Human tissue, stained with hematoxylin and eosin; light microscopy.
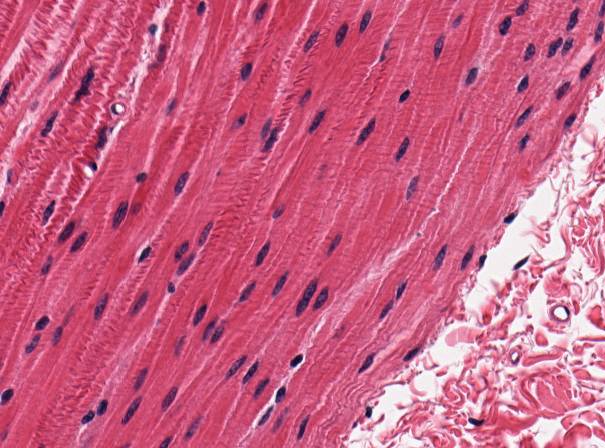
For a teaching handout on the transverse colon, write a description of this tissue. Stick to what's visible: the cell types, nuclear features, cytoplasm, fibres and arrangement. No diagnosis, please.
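Muscle band fills most of field; loose tissue in lower right corner only. Fibres parallel, running diagonally lower left to upper right. Nuclei dark purple, elongated oval, along fibre long axis. Distribution fairly even throughout muscle.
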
